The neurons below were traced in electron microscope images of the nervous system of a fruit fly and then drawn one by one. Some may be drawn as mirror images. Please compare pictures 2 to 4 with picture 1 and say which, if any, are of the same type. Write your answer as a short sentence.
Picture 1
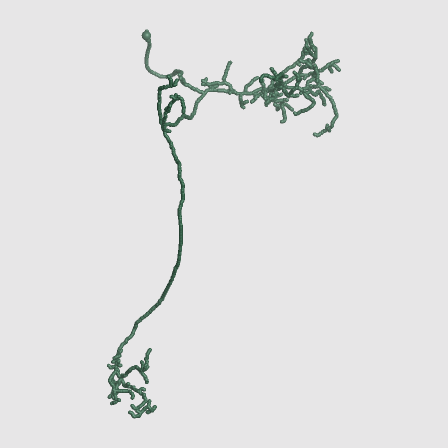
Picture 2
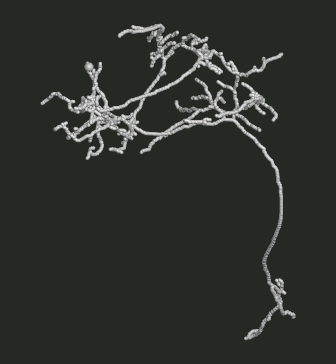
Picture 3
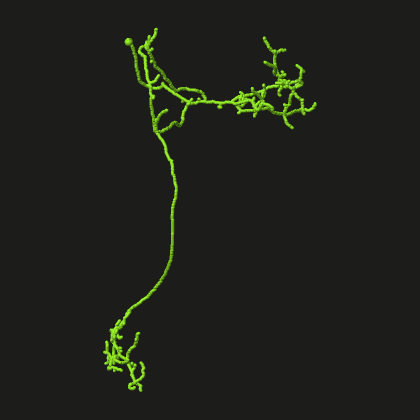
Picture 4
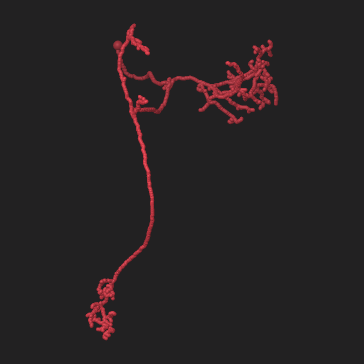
Picture 3 and picture 4 are of the same cell type.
